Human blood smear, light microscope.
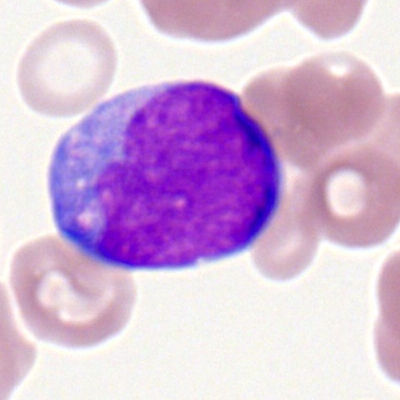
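Myeloblast: an oval cell with a smooth outline. See how the nucleus fills most of the cell, with the cytoplasm lying mainly on the left side. Notice too that the chromatin is finely stippled and evenly spread rather than in coarse clumps.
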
